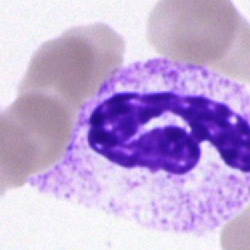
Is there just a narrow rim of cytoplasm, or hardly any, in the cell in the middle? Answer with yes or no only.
No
